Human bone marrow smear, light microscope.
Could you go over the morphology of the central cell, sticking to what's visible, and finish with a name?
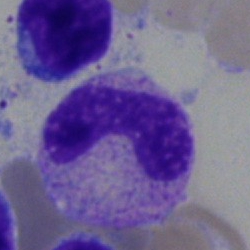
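Look first at the nucleus: a thick band, bent into a horseshoe. Its hollow opens downward, and cytoplasm fills that space. Notice how plentiful the cytoplasm is, and how pale lilac-pink. Fine pinkish-violet granules are sprinkled evenly through it. What you are looking at is a band neutrophil.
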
